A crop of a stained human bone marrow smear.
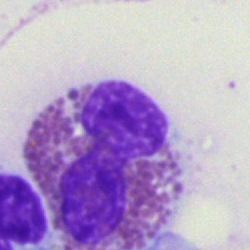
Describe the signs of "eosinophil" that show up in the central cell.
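First, the nucleus: one lobe lies toward the upper right and the other toward the lower left.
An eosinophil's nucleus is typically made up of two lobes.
The two lobes here go with that. Second, the chromatin is dense and deep purple.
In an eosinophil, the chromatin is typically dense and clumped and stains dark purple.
The density and colour seen here agree with that. Third, the cytoplasm is packed with coarse, round granules.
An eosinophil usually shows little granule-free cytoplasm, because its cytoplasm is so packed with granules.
The packed cytoplasm here matches this. Fourth, the granules are reddish-purple.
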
